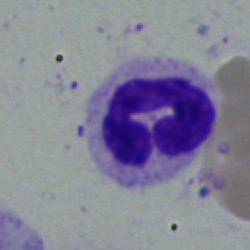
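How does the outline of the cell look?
Round and smooth.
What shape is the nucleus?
It is a thick curved band, bent into a horseshoe that opens downward.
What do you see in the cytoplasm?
Only fine, faint granules, with no large orange-red ones.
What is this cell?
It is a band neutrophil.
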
